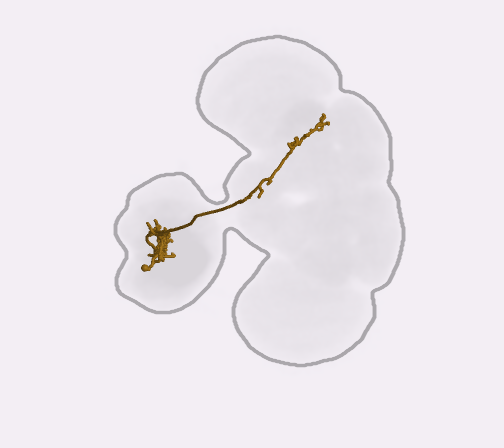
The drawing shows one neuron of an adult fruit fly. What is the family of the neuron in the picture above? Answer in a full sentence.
The family is hemilineage 05B.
